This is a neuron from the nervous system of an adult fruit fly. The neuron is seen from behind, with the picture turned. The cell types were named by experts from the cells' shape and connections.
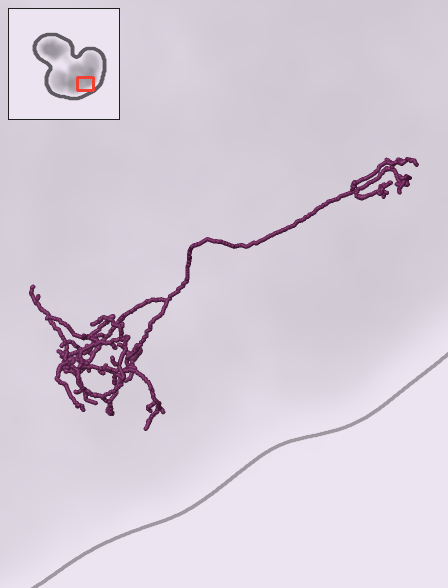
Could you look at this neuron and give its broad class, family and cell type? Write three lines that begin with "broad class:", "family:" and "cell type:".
broad class: central-brain intrinsic neuron
family: class DAN
cell type: PAM13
